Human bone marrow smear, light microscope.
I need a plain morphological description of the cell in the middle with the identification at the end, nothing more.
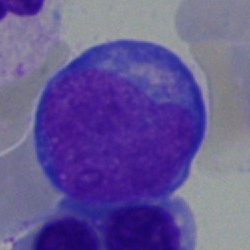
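The cell has a round, smooth outline. Its chromatin is finely granular and evenly distributed, with no coarse clumps. The cytoplasm forms a deep blue rim that is widest above the nucleus, and a paler, whitish zone lies just above the nucleus. It is a blast.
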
